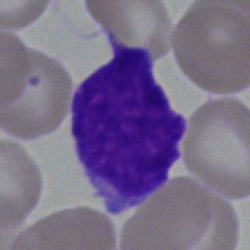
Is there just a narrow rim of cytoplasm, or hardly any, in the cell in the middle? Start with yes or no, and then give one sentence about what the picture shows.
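Yes. The cytoplasm is scant and shows only as a pale blue rim at the lower end of the cell.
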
